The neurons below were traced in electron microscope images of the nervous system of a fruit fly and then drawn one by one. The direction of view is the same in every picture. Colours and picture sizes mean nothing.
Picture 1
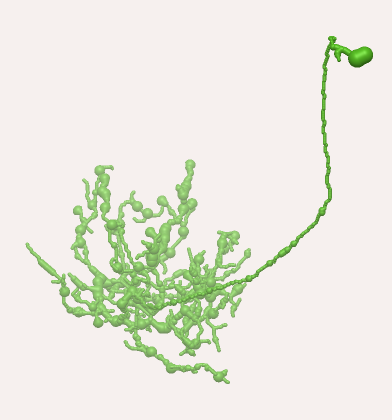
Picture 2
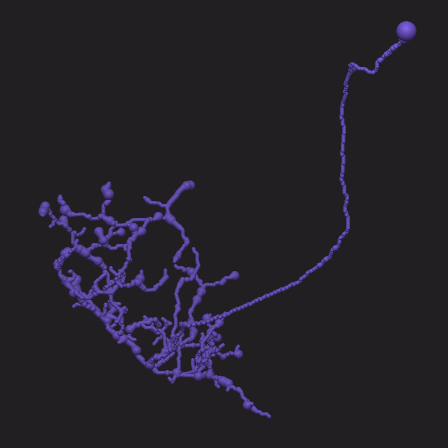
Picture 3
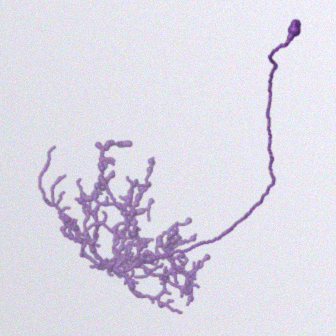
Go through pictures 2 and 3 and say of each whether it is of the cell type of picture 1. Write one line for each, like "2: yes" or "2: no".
2: no
3: yes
